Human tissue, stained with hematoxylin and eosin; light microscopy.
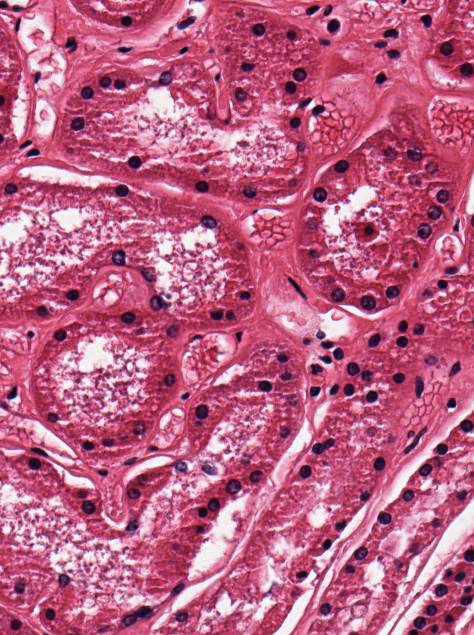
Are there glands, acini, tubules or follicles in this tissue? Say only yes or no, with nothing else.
Yes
